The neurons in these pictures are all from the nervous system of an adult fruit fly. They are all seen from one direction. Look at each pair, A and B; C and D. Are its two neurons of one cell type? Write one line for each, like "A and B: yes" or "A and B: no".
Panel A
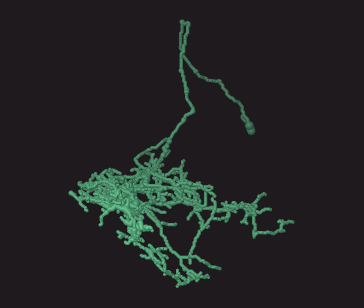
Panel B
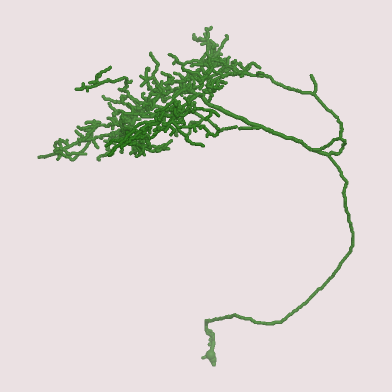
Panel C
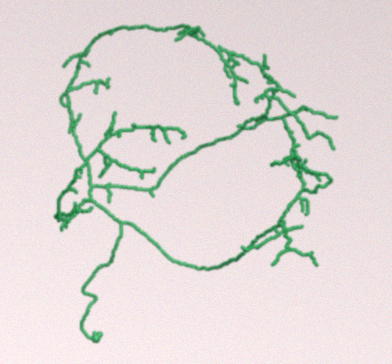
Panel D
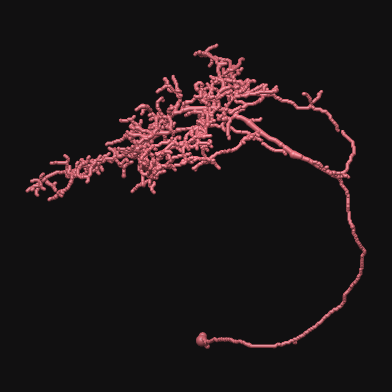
A and B: no
C and D: no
